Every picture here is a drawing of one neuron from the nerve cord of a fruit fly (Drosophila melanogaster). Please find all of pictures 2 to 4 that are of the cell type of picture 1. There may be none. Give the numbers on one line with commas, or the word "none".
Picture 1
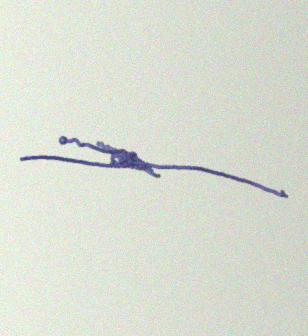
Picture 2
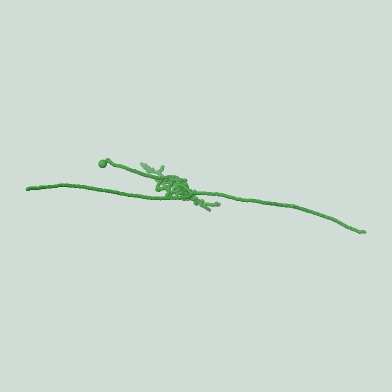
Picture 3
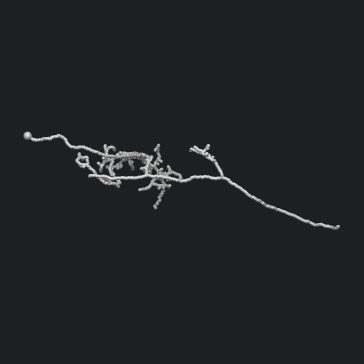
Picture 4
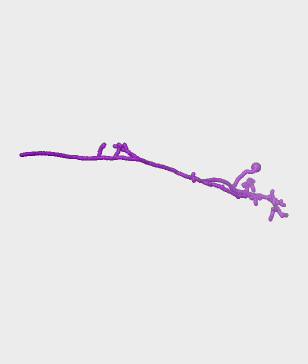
2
